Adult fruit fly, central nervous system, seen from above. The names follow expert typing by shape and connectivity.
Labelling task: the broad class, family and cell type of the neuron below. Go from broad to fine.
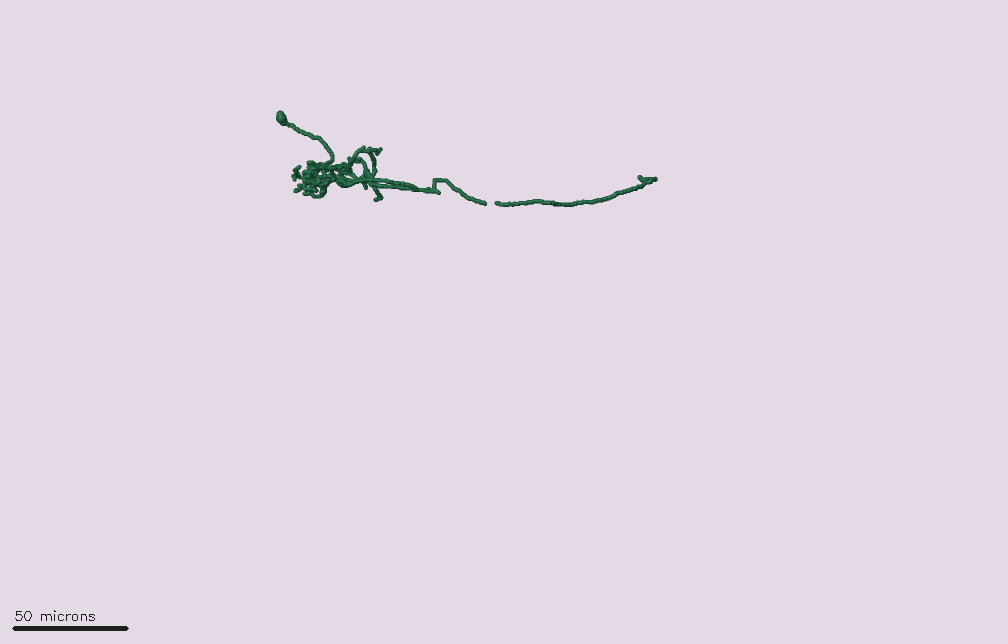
central-brain intrinsic neuron; hemilineage ALv2; v2LN46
